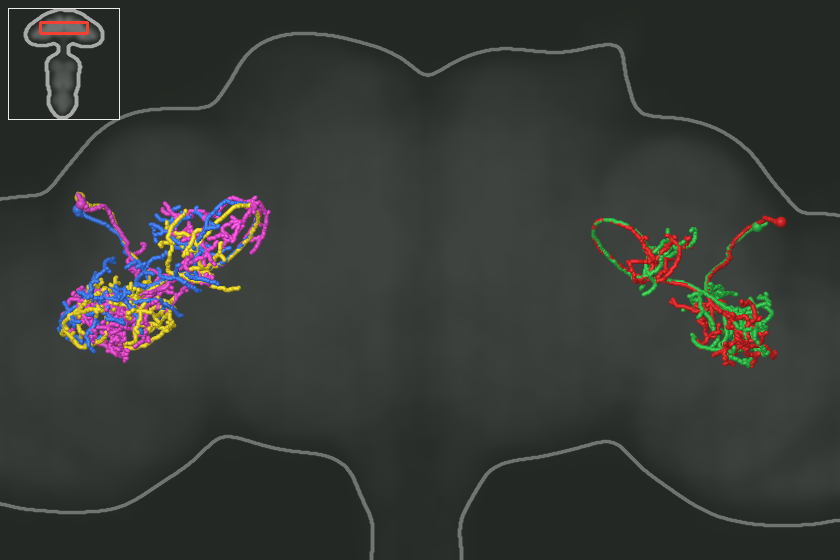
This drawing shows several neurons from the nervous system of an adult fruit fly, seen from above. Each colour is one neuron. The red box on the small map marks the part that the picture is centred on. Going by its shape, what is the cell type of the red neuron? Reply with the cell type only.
LHAV6a3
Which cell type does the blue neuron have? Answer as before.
CB1570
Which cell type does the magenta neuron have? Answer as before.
CB2919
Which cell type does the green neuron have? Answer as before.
LHAV6a4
